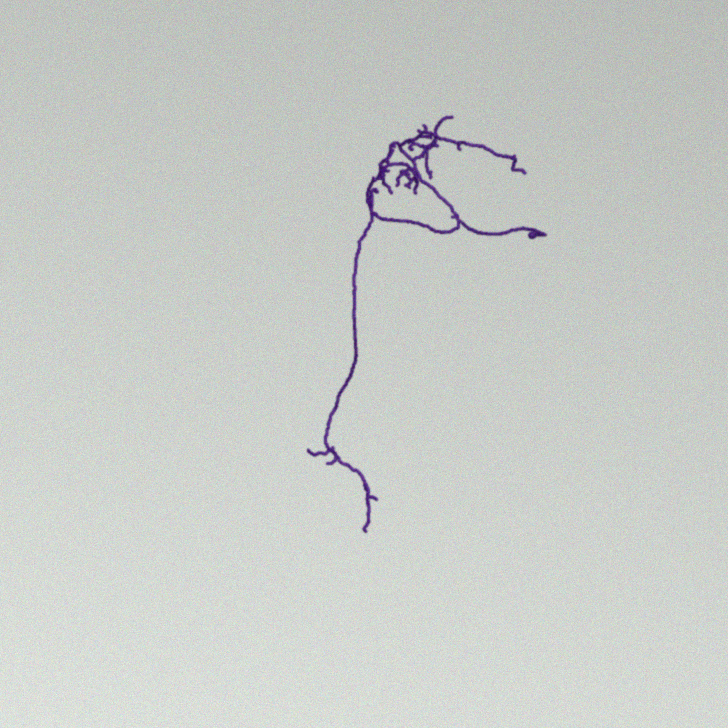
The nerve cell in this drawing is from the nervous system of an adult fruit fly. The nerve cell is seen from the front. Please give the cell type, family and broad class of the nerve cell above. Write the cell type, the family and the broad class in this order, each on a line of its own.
CB4242
hemilineage SMPpv2_dorsal
central-brain intrinsic neuron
